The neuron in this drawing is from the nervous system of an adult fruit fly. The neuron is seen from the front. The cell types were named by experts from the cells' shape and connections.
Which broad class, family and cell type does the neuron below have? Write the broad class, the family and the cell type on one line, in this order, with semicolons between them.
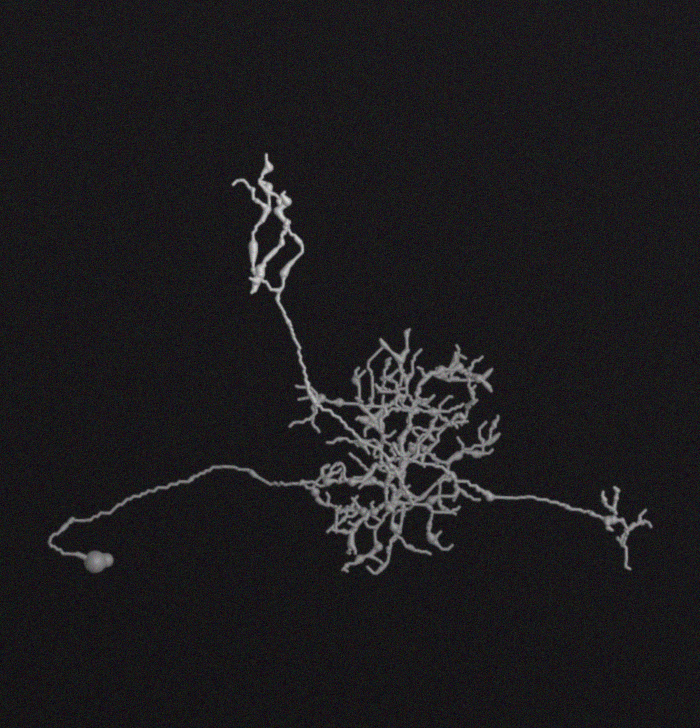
optic-lobe intrinsic neuron; Tlp; Tlp13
